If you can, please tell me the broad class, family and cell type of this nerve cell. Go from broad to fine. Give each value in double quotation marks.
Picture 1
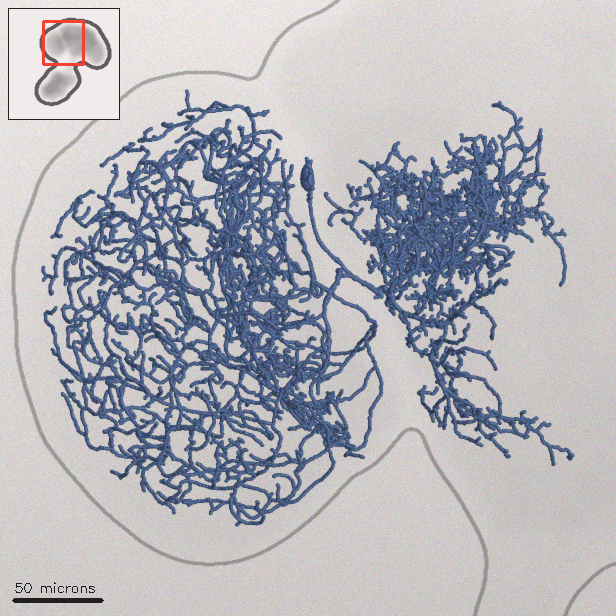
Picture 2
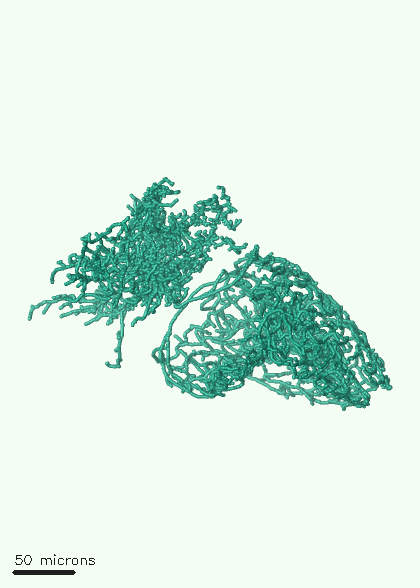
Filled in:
"visual centrifugal neuron", "MeVC", "MeVC25"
